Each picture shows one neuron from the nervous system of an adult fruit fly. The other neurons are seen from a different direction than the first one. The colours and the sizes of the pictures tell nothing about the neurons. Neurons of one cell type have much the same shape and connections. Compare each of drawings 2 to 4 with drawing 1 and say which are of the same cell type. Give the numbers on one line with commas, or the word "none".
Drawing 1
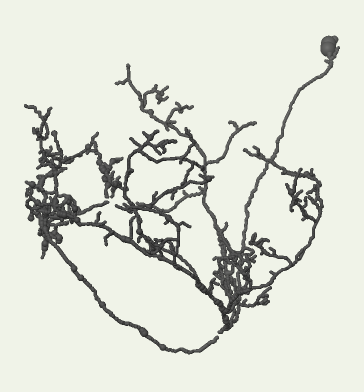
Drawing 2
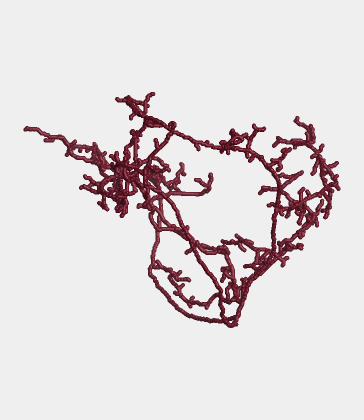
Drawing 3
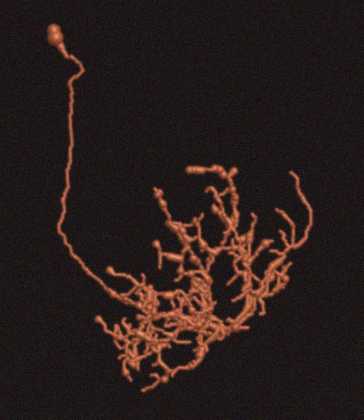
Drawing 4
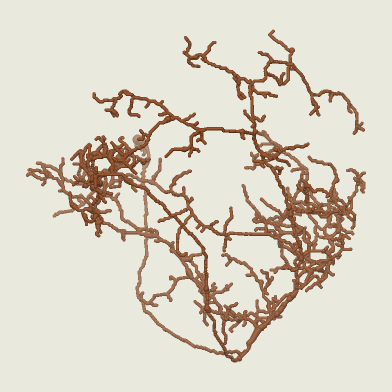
2, 4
